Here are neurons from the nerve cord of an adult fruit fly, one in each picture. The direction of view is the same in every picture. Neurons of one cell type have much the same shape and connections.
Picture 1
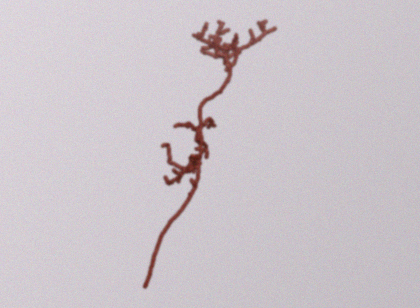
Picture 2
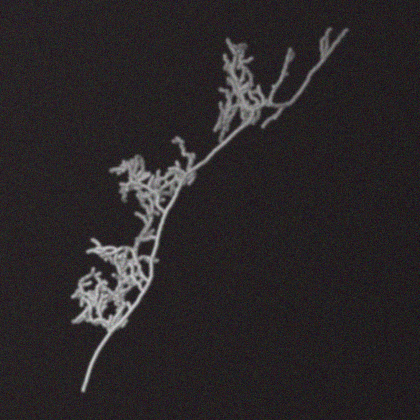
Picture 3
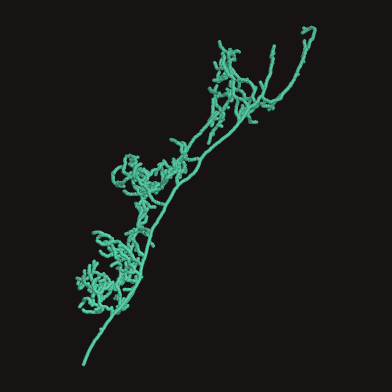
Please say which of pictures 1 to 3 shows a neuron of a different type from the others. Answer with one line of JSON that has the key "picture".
{"picture": 1}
